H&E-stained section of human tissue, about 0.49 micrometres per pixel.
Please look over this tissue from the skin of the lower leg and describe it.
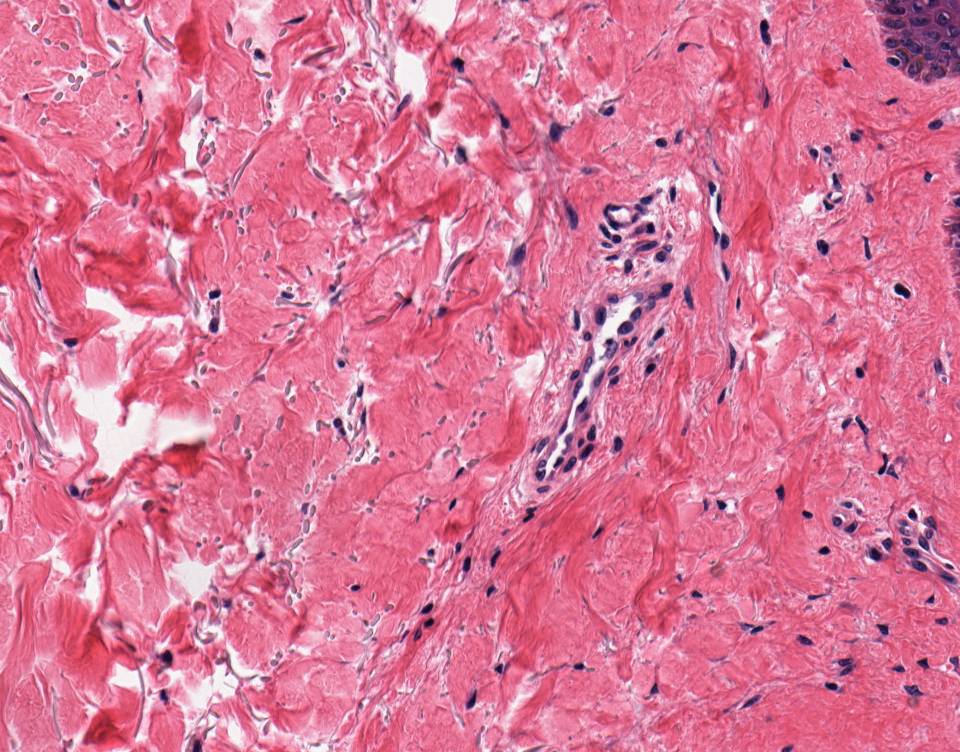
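Matrix: almost the whole field consists of thick pink collagen bundles running in many directions with no regular pattern. Packing: the collagen is more compact and tightly packed toward the right than at the left. Vessel: a slit-like lumen lined by flattened endothelial nuclei runs obliquely through the centre-right. Cells: sparse between the bundles, mostly with thin, dark, elongated fibroblast nuclei.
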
